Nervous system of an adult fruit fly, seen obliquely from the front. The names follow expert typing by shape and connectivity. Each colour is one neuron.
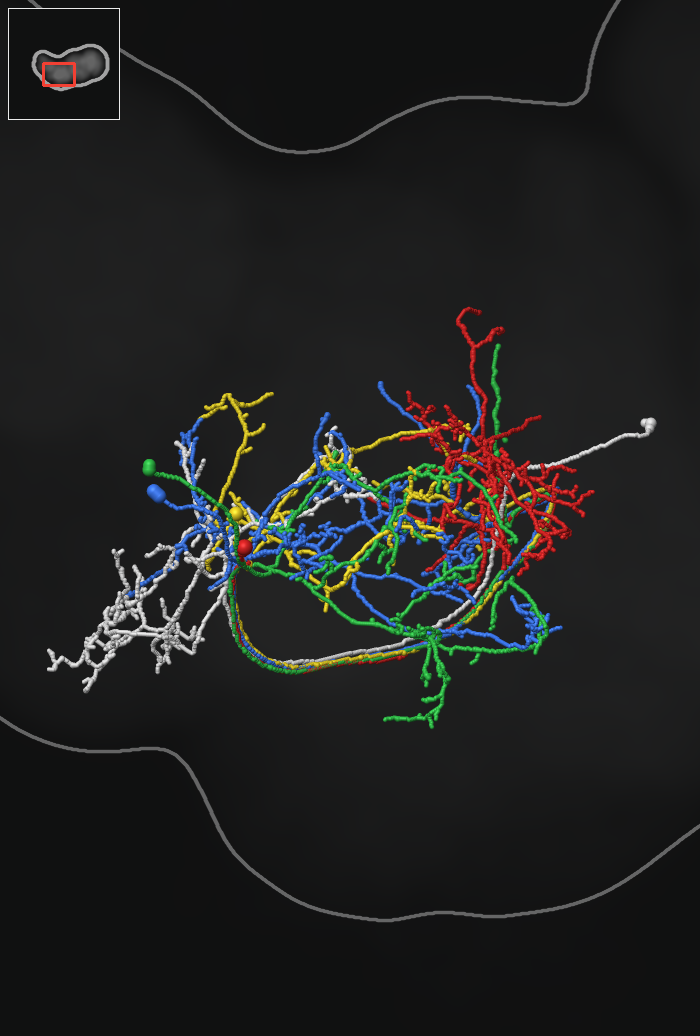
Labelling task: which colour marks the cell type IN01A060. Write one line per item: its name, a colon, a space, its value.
colour: red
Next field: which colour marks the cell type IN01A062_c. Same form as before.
colour: green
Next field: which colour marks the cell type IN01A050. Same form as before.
colour: blue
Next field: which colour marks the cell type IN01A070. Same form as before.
colour: yellow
